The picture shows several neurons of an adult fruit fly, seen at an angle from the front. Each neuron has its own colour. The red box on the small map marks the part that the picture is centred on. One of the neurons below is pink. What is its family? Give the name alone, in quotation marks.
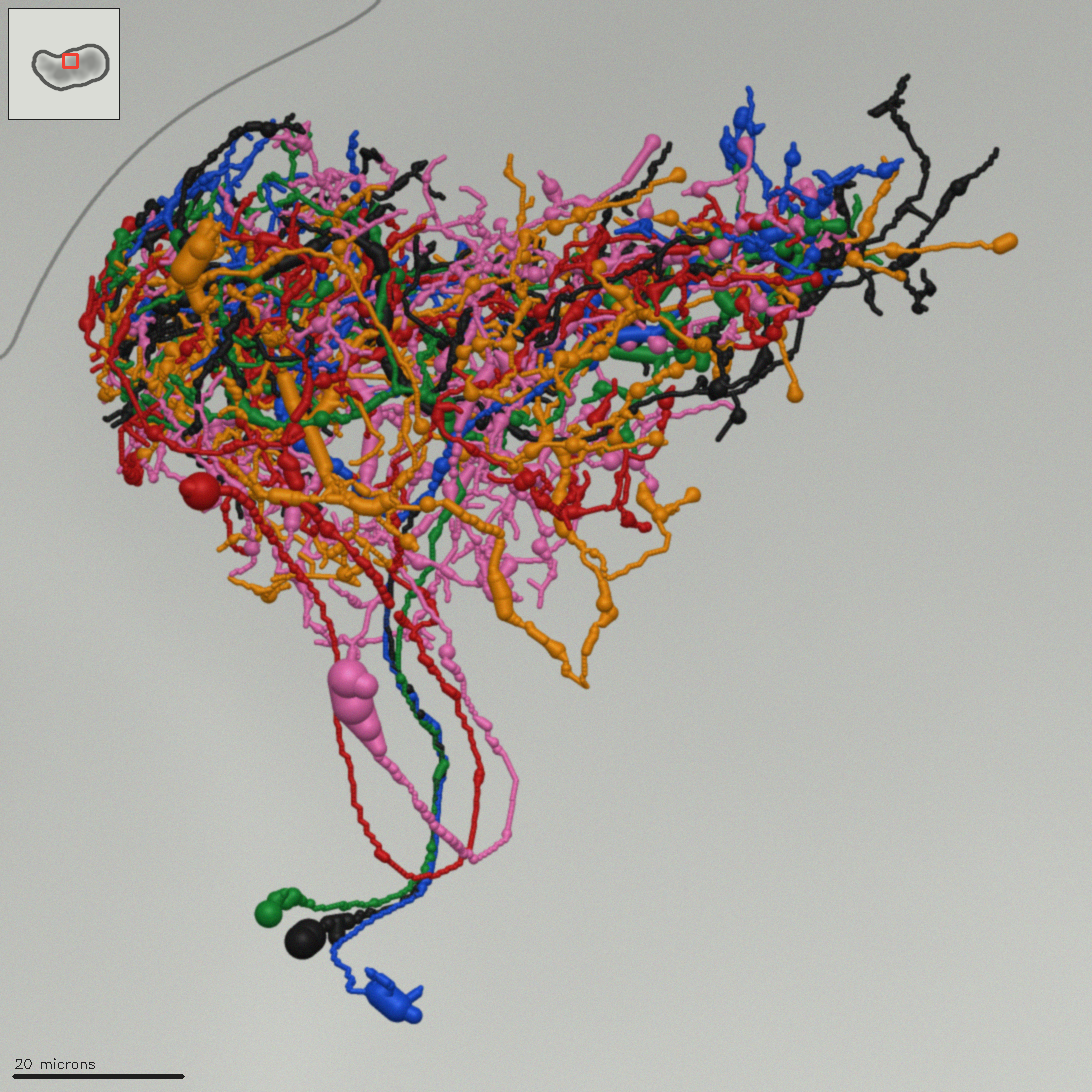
"LHAV"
